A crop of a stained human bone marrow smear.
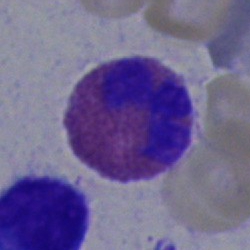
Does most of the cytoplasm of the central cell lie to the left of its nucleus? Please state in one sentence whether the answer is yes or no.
Yes, its nucleus sits toward the right side of the cell.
